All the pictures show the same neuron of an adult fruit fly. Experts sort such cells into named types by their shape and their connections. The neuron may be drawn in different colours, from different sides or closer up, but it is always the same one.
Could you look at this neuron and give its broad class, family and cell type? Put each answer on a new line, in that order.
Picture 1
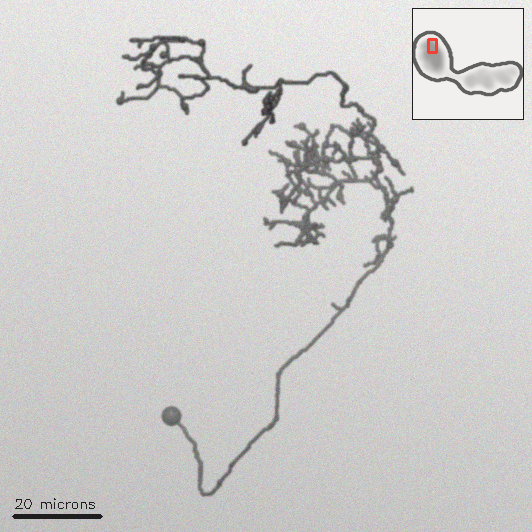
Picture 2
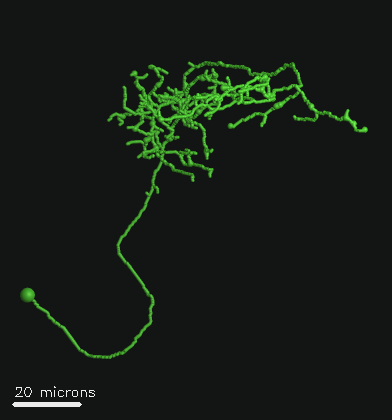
central-brain intrinsic neuron
hemilineage LHa3
LHAV3b1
